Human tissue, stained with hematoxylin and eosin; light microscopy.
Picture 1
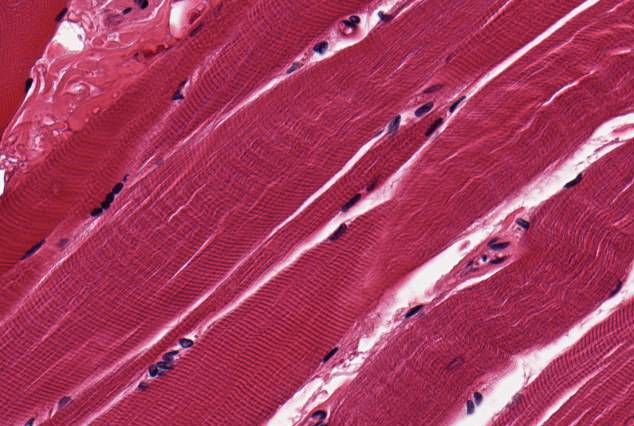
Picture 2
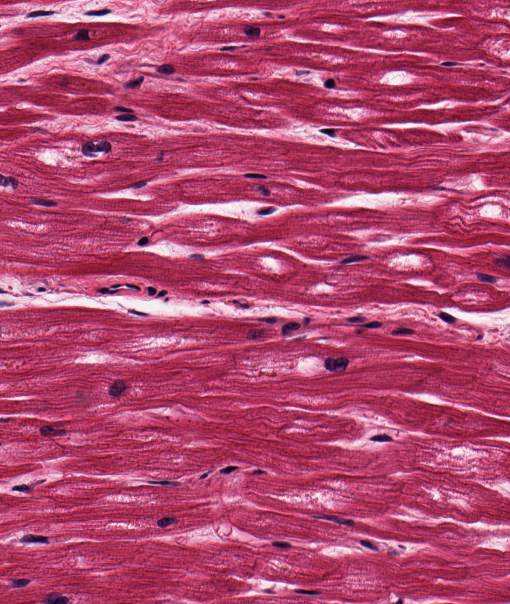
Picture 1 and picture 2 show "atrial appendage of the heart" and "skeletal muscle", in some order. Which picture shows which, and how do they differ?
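Right, so the first picture is skeletal muscle and the second is atrial appendage of the heart. In the first, long fibres run parallel to one another from lower left to upper right, whereas in the second the fibres branch and rejoin into an interlacing network. Then the nuclei: in the skeletal muscle they sit at the fibre edges, dark blue and elongated along the fibres, while in the atrial appendage each fibre has a single oval nucleus in its centre, many of them flanked at their ends by pale, clear zones of cytoplasm. The cytoplasm is a deep pinkish red in the first, and deeply eosinophilic with fine longitudinal myofibrillar streaks in the second.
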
